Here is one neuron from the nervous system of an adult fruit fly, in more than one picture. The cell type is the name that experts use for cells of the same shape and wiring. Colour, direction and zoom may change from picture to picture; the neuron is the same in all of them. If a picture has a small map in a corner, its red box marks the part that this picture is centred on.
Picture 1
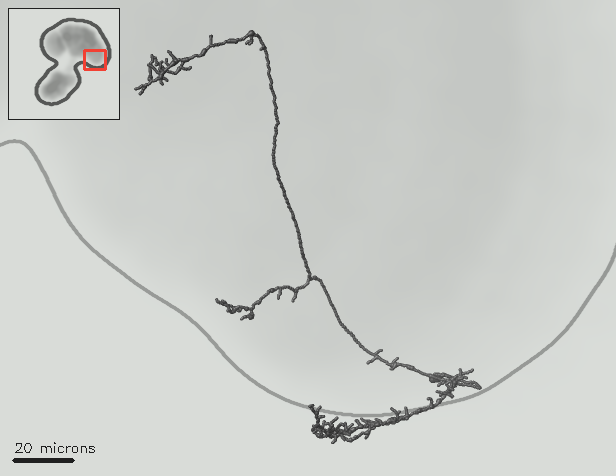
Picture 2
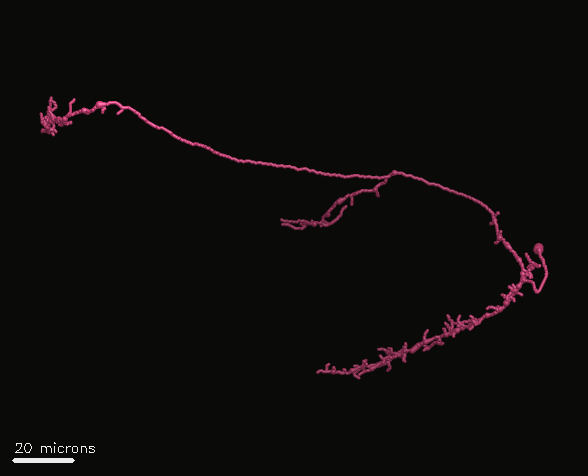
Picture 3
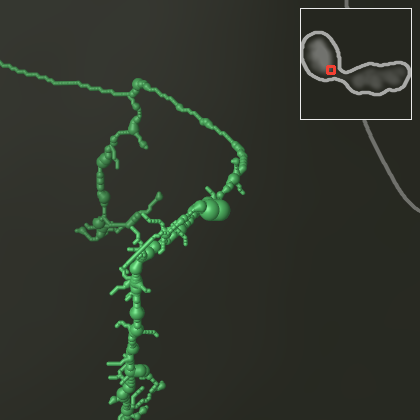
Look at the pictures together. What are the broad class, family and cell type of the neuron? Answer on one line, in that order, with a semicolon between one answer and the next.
optic-lobe intrinsic neuron; TmY; TmY9b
